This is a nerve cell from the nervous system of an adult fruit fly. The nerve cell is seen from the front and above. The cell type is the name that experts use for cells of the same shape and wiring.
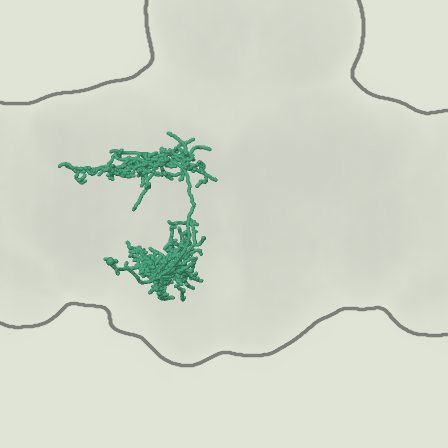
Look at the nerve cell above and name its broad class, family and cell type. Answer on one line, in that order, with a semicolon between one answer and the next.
central-brain intrinsic neuron; hemilineage ALl1_ventral; VES012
